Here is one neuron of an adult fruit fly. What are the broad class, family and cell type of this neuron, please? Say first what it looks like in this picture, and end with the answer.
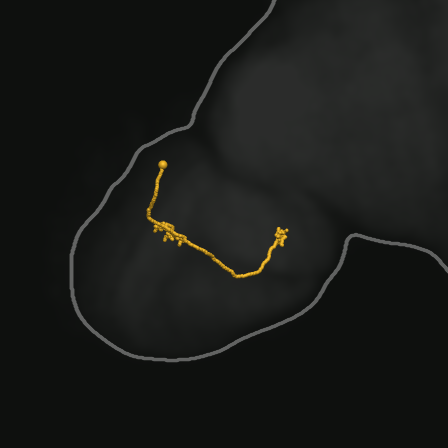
It is in the brain and does not reach the nerve cord. In this view it is about as wide as it is tall. This is an optic-lobe intrinsic neuron. Its family is Tm. It is of cell type Tm29.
